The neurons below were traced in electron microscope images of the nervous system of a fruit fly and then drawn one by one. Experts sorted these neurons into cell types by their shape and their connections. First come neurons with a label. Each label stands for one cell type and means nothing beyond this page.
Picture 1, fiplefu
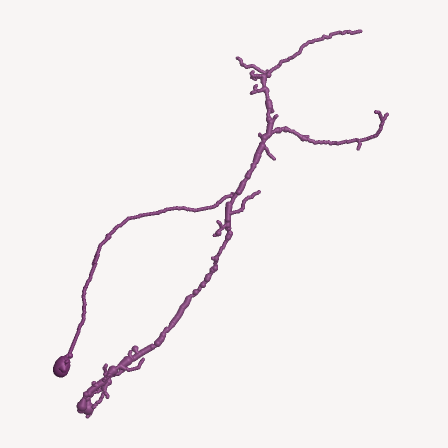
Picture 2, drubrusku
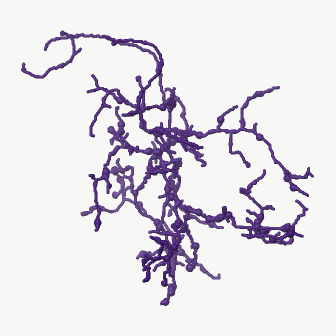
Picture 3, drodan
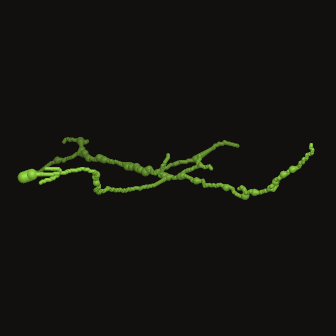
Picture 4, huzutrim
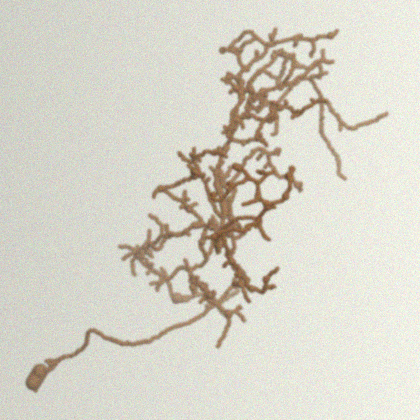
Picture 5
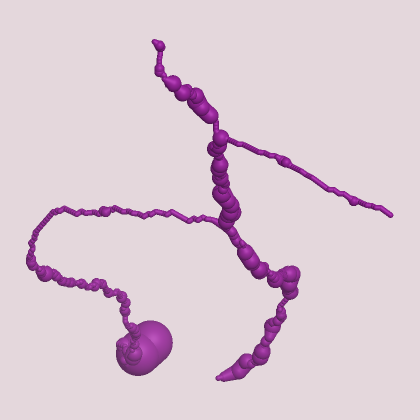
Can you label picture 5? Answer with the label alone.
fiplefu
